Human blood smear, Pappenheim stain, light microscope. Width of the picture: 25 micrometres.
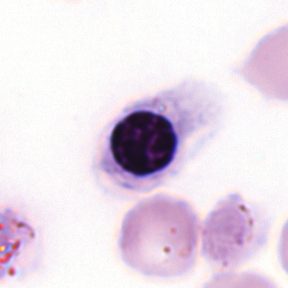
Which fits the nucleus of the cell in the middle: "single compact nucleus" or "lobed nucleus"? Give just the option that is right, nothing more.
Single compact nucleus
